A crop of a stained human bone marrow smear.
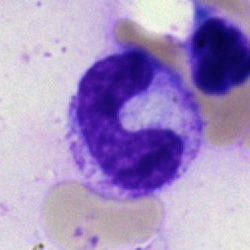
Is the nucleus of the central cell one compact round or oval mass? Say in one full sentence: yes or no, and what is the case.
No, rather than one compact mass, the nucleus is drawn out into a curved band without separate lobes.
